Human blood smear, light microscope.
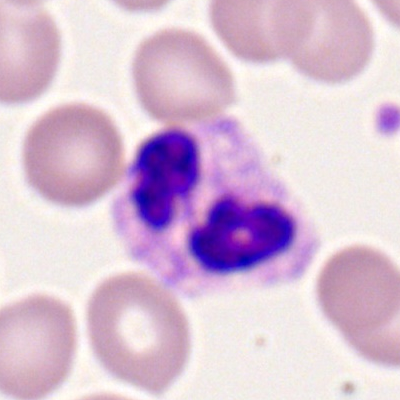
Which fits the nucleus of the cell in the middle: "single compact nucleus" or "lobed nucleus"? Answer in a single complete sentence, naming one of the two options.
The cell's nucleus is segmented into two or more lobes.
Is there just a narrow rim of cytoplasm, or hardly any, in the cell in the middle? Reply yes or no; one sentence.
No, the cell has plenty of cytoplasm around its nucleus.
